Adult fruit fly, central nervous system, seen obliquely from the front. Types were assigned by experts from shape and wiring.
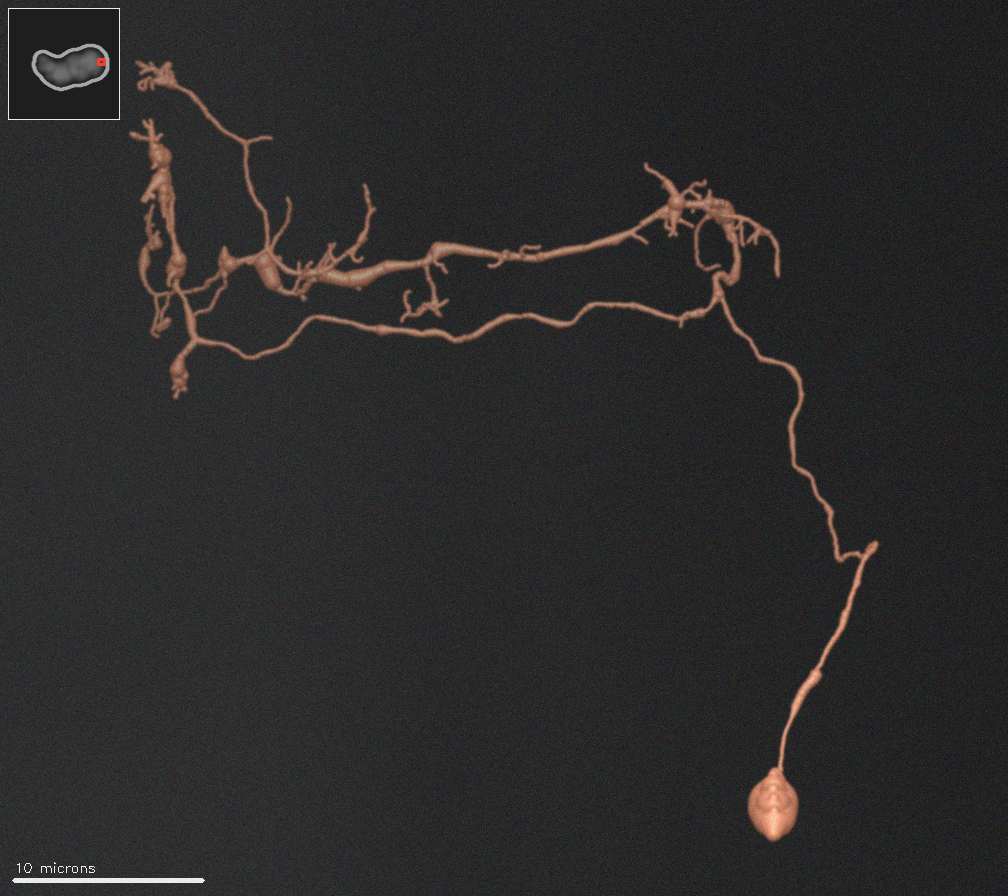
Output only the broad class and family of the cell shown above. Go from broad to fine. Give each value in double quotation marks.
"optic-lobe intrinsic neuron", "Mi"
